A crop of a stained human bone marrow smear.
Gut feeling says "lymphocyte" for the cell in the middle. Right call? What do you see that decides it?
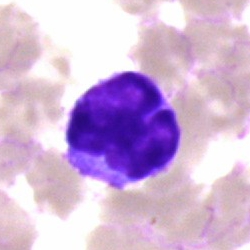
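The deciding feature is the chromatin, which is dark purple and coarsely clumped.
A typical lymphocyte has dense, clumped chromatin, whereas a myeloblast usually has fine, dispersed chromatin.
The name lymphocyte therefore fits, and this chromatin speaks against blast. The nucleus fills most of the cell.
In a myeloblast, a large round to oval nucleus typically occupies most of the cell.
This feature therefore does not set the cell apart from a blast. The nucleus has a deep cleft on its right side. The outline is roughly round, and the pale lavender-blue cytoplasm shows mainly along the lower left edge.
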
